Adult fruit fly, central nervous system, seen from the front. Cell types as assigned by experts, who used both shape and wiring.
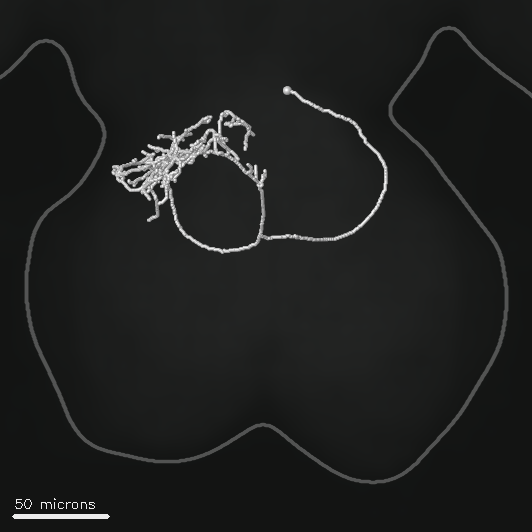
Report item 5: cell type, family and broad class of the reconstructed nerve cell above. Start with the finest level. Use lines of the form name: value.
cell type: IN19B090
family: hemilineage 19B
broad class: nerve-cord intrinsic neuron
